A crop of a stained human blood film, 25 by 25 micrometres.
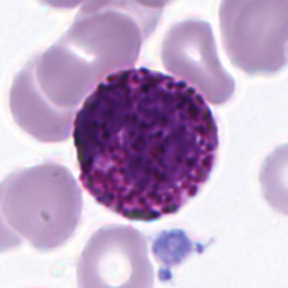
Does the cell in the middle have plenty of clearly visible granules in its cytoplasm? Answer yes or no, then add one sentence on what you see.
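Yes. The granules are spread over the whole cell, right up to its edge.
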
